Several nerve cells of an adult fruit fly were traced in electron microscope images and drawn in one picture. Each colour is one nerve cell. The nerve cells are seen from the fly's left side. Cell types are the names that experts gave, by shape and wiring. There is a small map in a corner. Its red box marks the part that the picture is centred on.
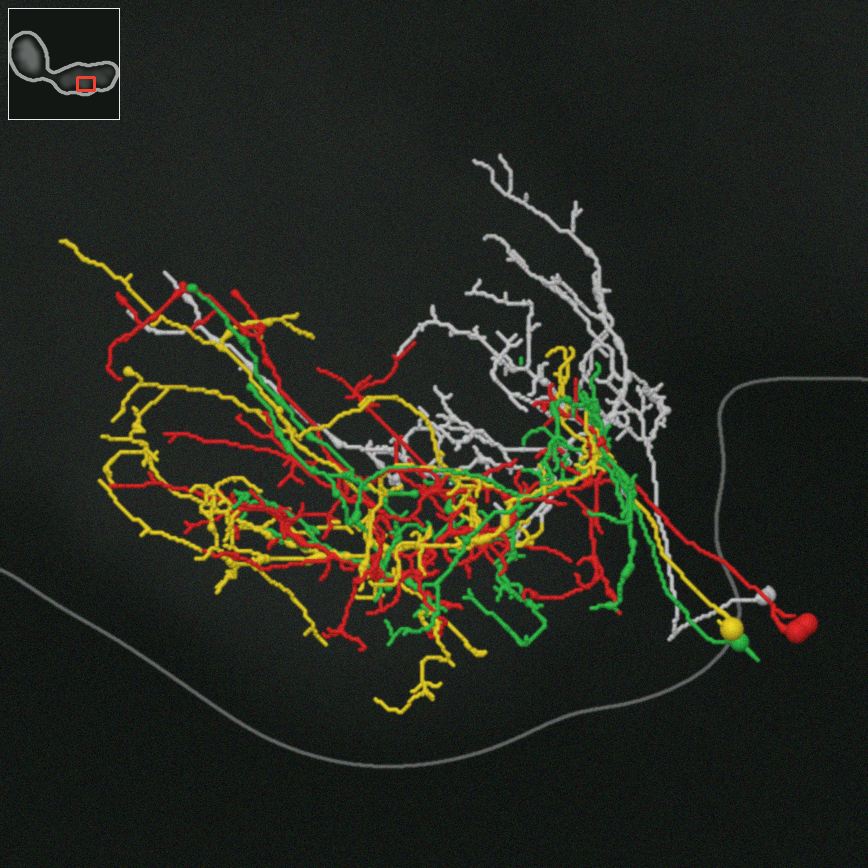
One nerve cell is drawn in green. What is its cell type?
IN20A.22A070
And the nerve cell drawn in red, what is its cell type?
IN20A.22A059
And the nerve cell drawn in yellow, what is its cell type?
IN20A.22A063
